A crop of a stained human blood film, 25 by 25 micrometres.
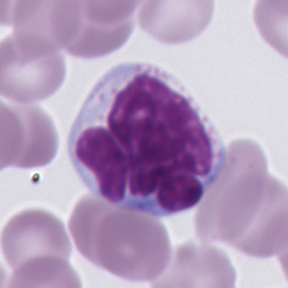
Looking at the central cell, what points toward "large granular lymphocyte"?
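Let's take this large granular lymphocyte piece by piece. Its outline is smooth and rounded, with no projections from the surface, and it measures about 14 by 12 micrometres. The nucleus is about 12 micrometres across and fills roughly 70% of the cell's area, leaving a pale blue cytoplasm around it. That rim of cytoplasm is widest at the upper left.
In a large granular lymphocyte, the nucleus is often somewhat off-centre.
So the uneven rim here goes with the name. Fine purple granules are scattered through the cytoplasm, showing most clearly along the upper and right edges.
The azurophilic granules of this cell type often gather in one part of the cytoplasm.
Their stronger showing along those two edges matches that, even though some lie elsewhere as well.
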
